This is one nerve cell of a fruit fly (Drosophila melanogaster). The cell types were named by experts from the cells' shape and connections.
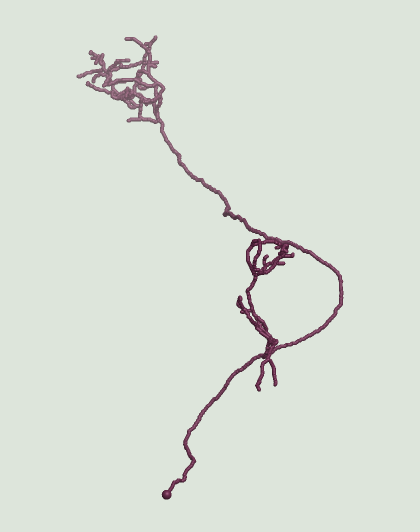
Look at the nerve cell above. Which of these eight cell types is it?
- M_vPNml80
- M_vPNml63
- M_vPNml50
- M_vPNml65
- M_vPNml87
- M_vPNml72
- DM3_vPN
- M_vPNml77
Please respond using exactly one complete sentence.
In terms of cell type, the neuron is DM3_vPN.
